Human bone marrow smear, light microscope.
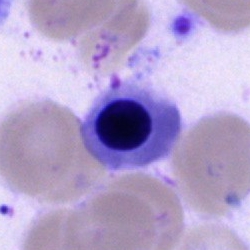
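Erythroblast; central cell, stained human bone marrow smear. Chromatin very dark, densely condensed. No nucleoli visible. Cytoplasmic rim encircles the nucleus on all sides; no granules.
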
